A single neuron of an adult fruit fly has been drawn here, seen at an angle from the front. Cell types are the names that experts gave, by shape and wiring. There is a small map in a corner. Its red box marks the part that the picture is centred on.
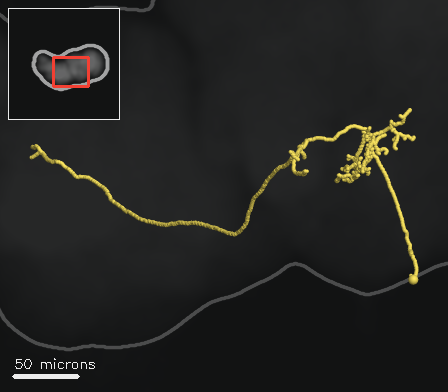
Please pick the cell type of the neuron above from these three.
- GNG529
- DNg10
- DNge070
DNg10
